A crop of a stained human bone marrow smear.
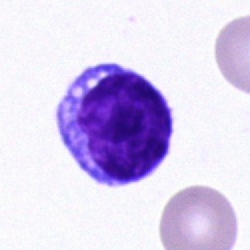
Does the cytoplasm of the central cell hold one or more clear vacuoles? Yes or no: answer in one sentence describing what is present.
Yes, among the contents of its cytoplasm are one or more clear vacuoles.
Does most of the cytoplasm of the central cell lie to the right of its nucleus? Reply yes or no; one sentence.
No, on the right side of the cell lies its nucleus.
